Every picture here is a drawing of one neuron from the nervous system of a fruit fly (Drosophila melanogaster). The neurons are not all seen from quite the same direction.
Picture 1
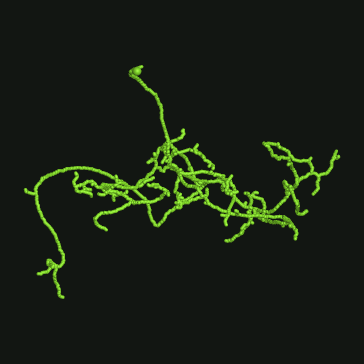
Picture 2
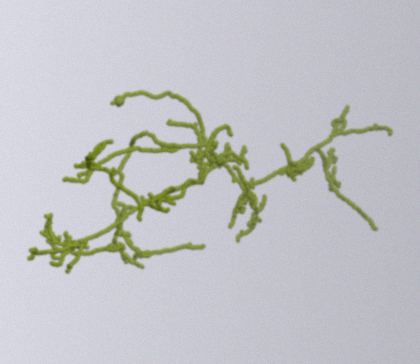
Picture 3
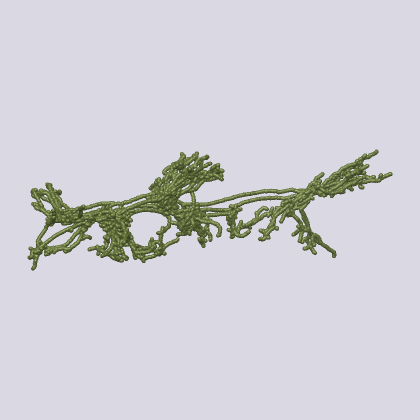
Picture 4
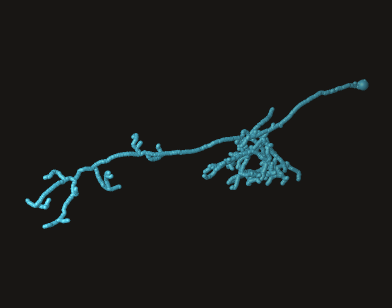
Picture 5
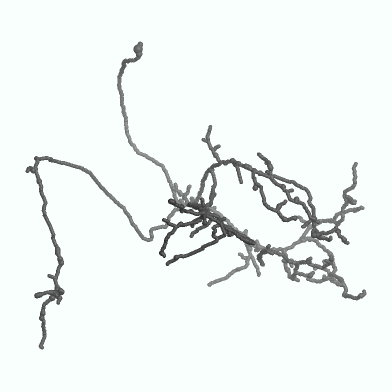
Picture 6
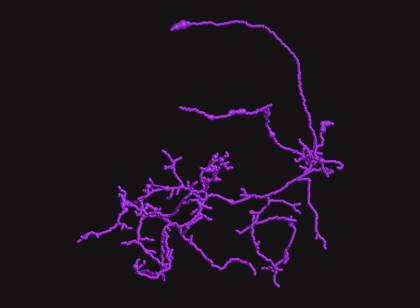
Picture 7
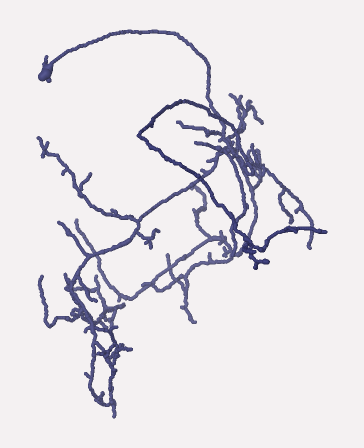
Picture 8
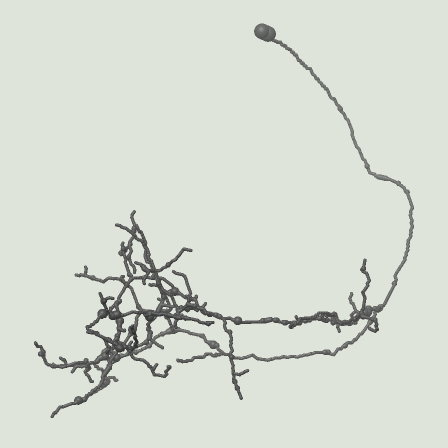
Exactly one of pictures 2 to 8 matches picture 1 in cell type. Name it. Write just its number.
5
